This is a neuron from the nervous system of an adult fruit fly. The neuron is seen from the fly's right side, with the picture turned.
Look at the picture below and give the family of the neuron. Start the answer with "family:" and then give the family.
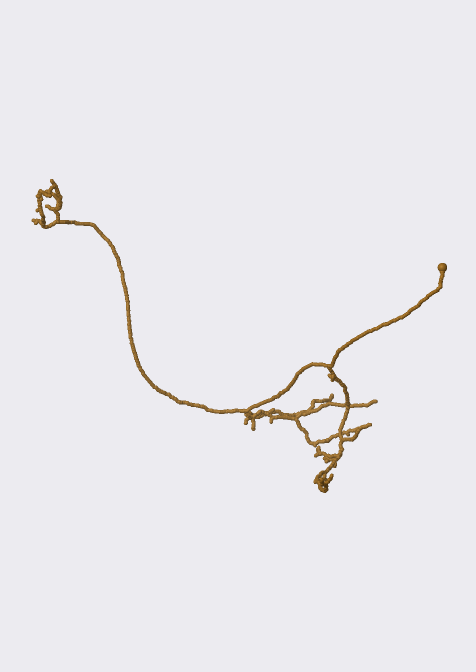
family: hemilineage SMPpv2_dorsal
